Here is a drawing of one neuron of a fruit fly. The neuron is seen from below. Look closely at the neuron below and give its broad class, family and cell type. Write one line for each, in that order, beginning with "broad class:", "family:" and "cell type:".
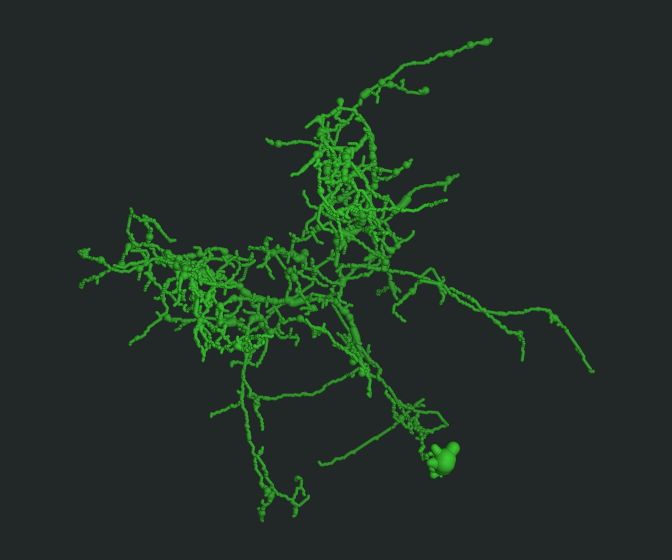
broad class: nerve-cord intrinsic neuron
family: hemilineage 00A
cell type: IN00A021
